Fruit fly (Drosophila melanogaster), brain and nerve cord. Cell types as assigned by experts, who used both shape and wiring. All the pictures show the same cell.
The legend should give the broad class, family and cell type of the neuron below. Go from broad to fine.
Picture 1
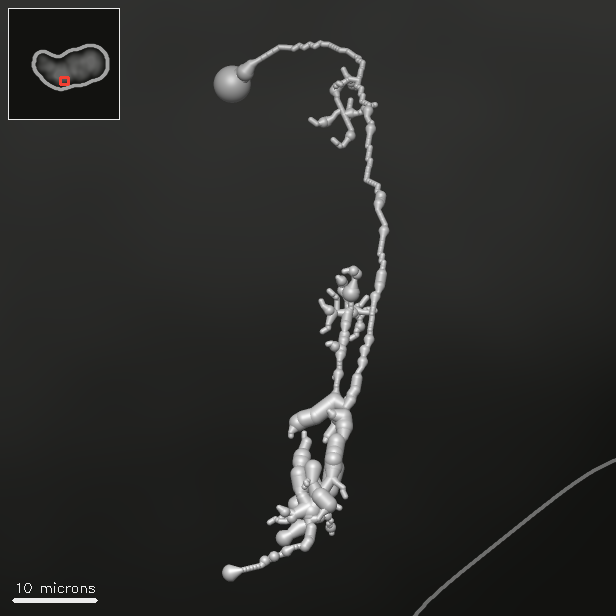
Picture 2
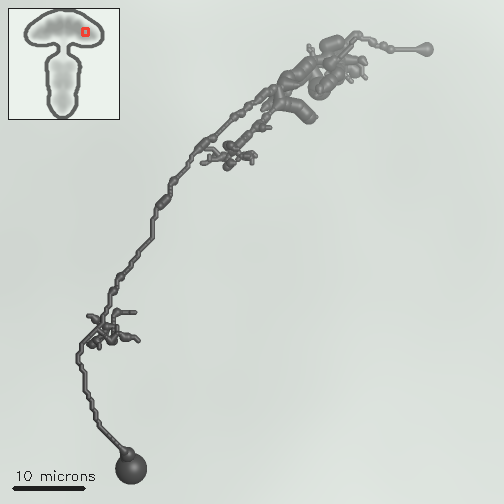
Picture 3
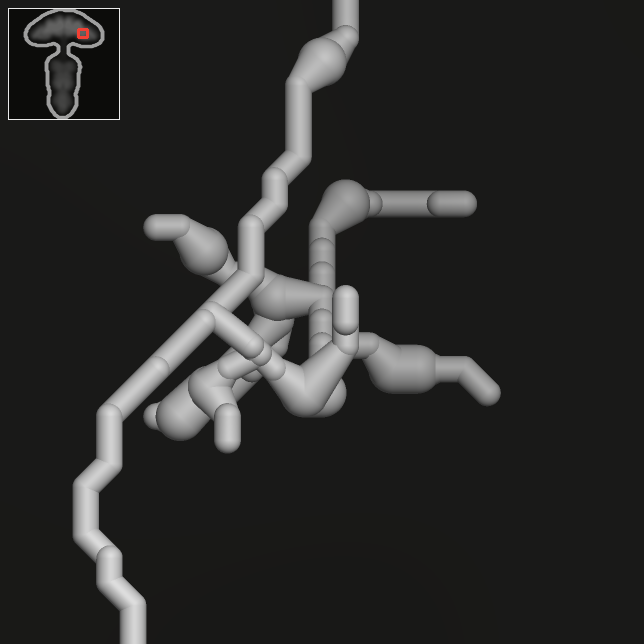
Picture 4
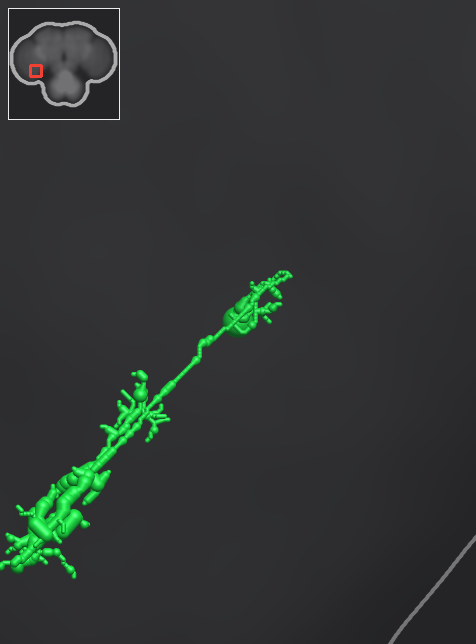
optic-lobe intrinsic neuron; C; C3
